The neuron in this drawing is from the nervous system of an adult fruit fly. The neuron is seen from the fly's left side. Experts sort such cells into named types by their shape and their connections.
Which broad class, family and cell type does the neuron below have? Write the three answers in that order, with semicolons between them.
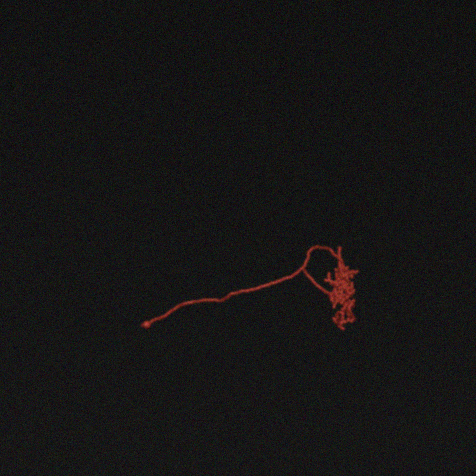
central-brain intrinsic neuron; hemilineage LALv1_ventral; PS072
